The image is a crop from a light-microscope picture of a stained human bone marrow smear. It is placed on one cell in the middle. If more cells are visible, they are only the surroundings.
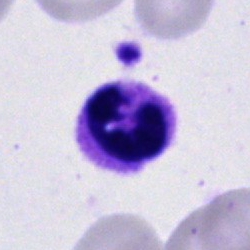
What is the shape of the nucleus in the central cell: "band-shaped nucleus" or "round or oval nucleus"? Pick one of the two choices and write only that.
Band-shaped nucleus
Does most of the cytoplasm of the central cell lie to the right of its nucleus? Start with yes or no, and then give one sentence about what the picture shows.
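No. The lilac cytoplasm forms its widest rim at the lower left of the cell.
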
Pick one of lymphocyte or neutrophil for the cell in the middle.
neutrophil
